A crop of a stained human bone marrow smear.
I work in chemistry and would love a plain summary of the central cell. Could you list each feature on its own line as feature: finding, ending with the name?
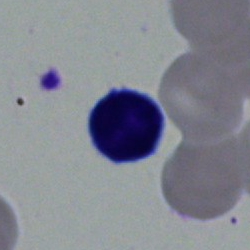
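Outline: roughly round.
Staining: dense, nearly uniform dark blue-purple.
Nucleolus: none visible.
Granules: none seen.
Name: lymphocyte.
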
